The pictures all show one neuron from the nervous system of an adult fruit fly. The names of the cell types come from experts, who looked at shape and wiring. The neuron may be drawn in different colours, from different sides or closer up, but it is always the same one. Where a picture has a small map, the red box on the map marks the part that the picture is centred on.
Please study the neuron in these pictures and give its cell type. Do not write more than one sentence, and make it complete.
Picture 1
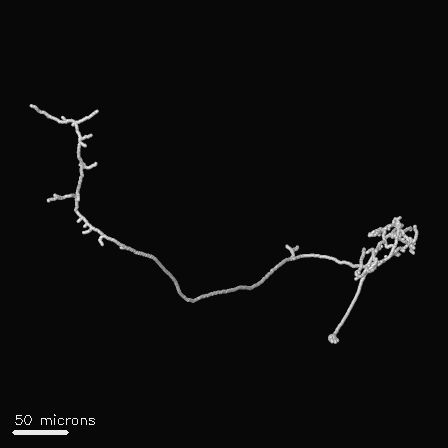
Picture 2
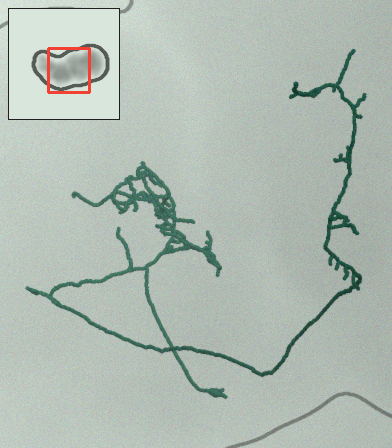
On the level of cell type, this neuron is AN07B078_a.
